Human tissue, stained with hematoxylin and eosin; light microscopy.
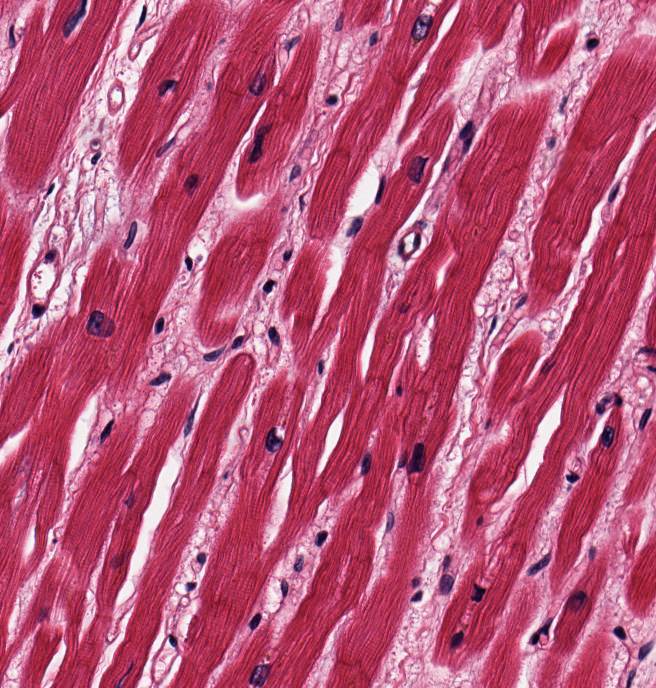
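Left ventricle of the heart, showing fibres with deep pink cytoplasm marked by fine lengthwise lines. Some fibres branch and join their neighbours. Pale, loose, bubbly stroma with small dark elongated nuclei lies between fibres. No fat cells are present.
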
